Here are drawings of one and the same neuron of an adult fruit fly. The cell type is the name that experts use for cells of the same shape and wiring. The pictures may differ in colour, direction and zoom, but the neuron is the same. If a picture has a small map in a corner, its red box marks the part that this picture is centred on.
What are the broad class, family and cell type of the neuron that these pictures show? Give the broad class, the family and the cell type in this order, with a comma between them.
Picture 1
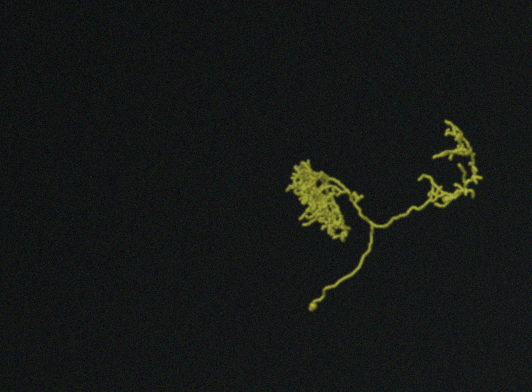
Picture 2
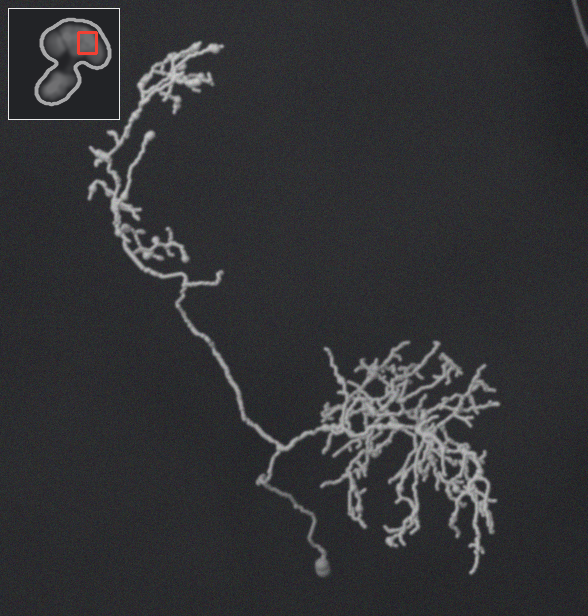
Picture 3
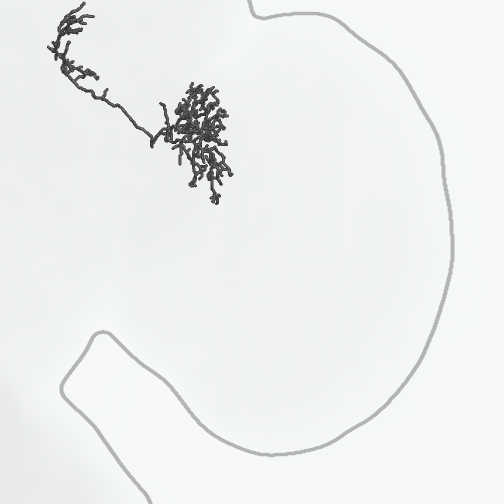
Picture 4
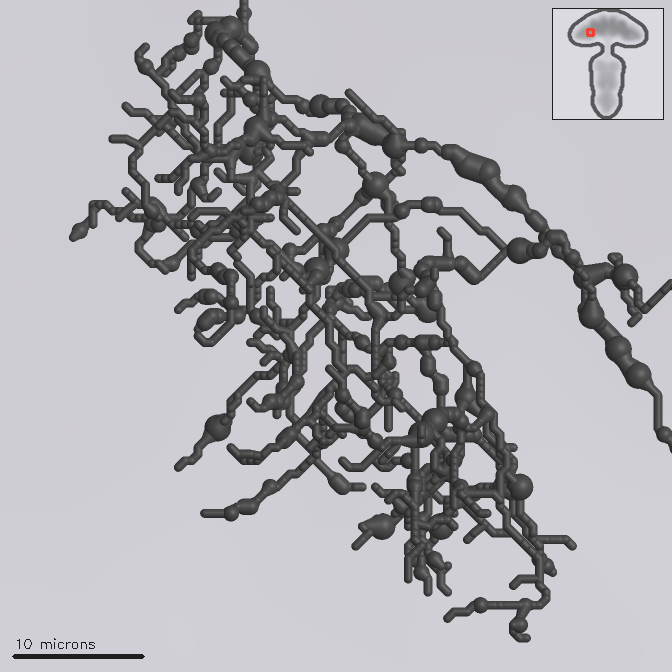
visual projection neuron, LoVP, LoVP62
